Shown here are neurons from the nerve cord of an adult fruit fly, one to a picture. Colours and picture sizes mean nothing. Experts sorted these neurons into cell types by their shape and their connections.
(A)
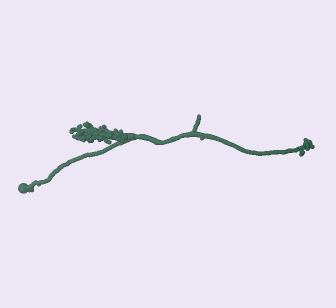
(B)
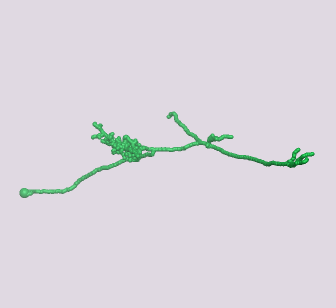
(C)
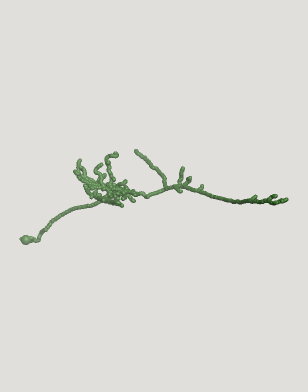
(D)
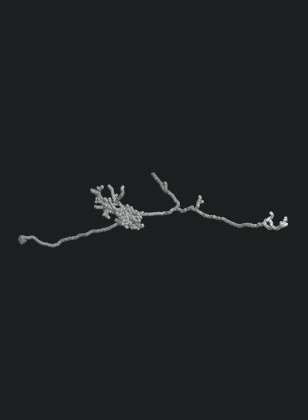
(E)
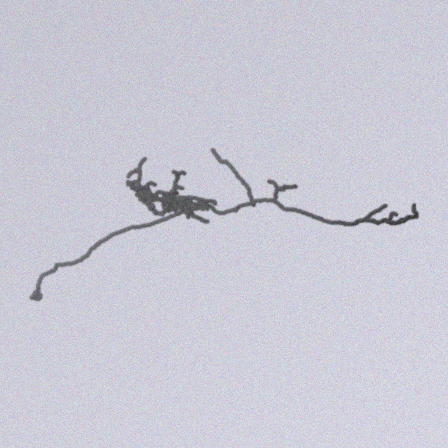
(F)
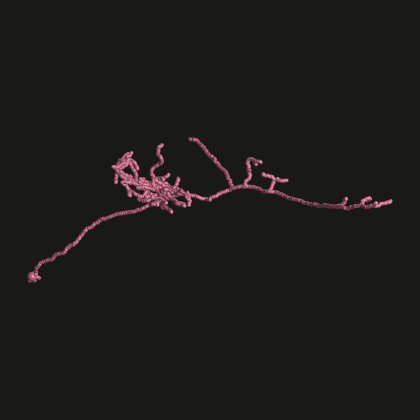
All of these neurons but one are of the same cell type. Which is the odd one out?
Picture A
